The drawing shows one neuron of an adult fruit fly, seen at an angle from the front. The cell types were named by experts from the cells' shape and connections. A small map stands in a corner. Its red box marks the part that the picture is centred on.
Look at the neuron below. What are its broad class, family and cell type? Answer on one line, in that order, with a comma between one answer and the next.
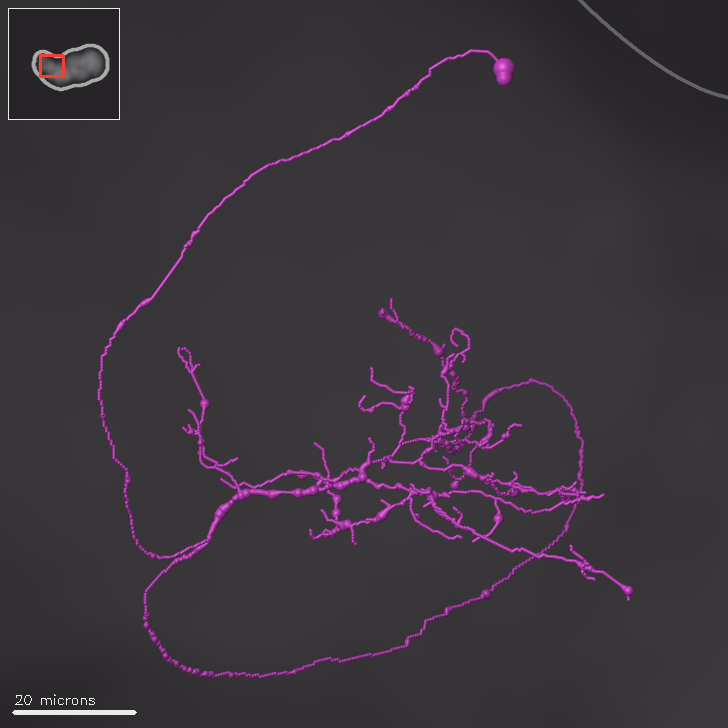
nerve-cord intrinsic neuron, hemilineage 01A, IN01A087_b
